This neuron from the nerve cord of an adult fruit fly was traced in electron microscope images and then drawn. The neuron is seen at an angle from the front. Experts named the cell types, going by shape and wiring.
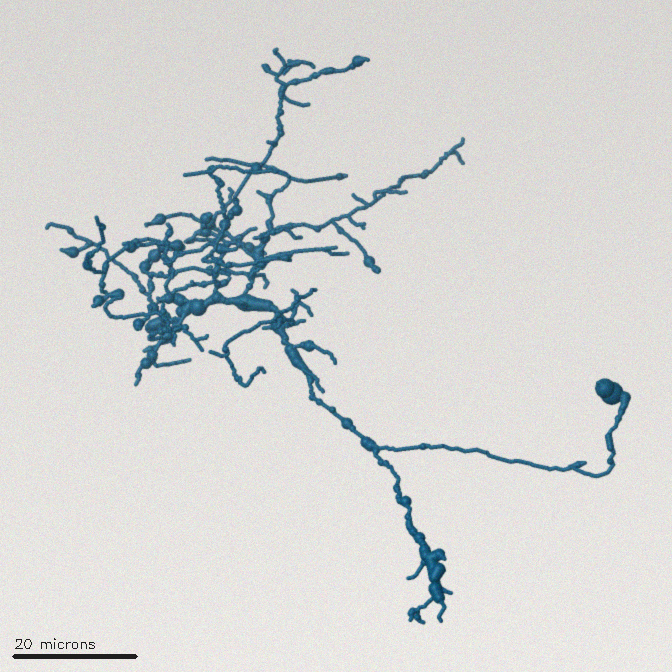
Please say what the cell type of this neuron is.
IN21A084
